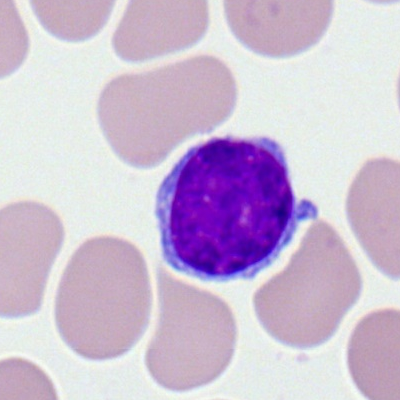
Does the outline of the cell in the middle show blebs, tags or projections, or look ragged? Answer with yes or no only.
Yes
